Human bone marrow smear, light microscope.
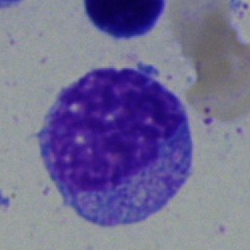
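Myelocyte at the centre, with a roughly round outline. Its blue-staining cytoplasm forms a crescent on the lower right side of the nucleus and holds fine purplish granules.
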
